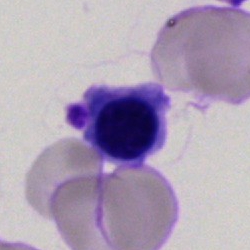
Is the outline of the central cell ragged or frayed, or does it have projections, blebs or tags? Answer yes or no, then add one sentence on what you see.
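Yes. The cell outline is irregular, with knobby bulges rather than a smooth curve.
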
